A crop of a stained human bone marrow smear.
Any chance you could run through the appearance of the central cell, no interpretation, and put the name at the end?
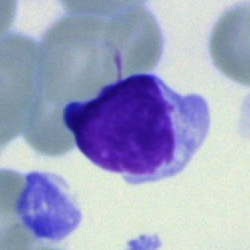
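The outline is irregular, I'd say, with rounded bulges instead of a smooth circle. The nucleus fills most of the cell and sits off toward the left side. Its chromatin stains deep purple and looks dense, broken only by a few small paler spots. I don't see distinct granules in the cytoplasm. It is a lymphocyte.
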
